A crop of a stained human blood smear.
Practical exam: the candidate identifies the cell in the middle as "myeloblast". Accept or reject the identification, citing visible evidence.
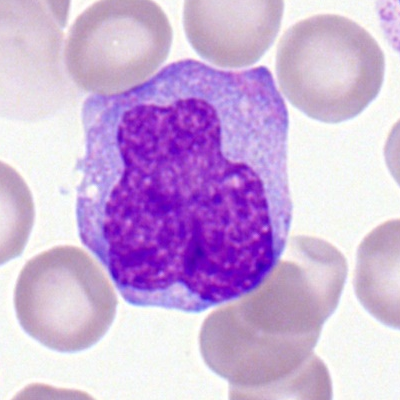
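Checked in turn, the outline is irregular, with somewhat angular corners. Next, the nucleus: deeply indented, folded into lobe-like parts, with no distinct nucleolus. Last, the cytoplasm: pale greyish lilac-blue, scattered with fine pinkish granules.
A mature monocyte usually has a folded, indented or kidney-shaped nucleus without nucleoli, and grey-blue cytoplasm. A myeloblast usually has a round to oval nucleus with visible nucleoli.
The folded nucleus and absent nucleolus therefore count for monocyte and against myeloblast, and the greyish cytoplasm matches monocyte as well. Myeloblast does not fit; this cell is a monocyte.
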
